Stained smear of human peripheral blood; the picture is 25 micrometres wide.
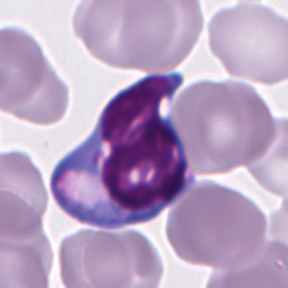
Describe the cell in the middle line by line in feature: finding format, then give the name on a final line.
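Chromatin: dark purple, coarse
Cytoplasm: mostly to the lower left of the nucleus
Zone: pale, nearly white, in the cytoplasm on the lower-left side of the nucleus
Spots: several, small, clear, over the nucleus
Name: typical lymphocyte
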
